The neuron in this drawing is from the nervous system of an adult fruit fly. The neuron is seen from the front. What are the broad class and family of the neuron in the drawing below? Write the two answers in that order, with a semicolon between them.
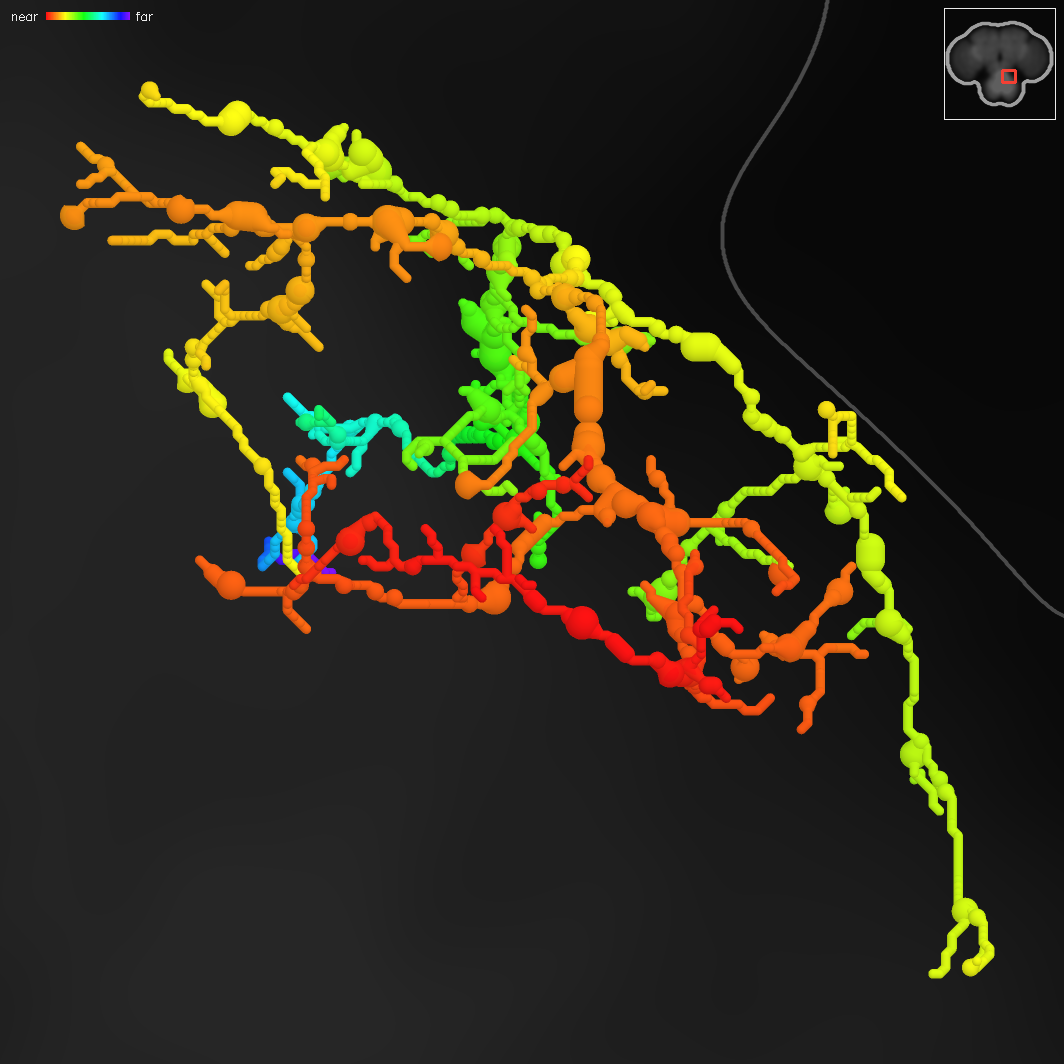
nerve-cord intrinsic neuron; hemilineage 03B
